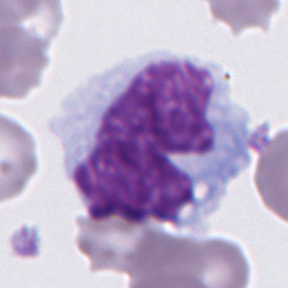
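Monocyte at the centre of a stained human peripheral blood smear, light microscope. Its cytoplasm forms a fairly wide, pale grey-blue rim around the nucleus and shows no distinct granules. A few small clear vacuoles sit in the cytoplasm at the lower right of the nucleus. The outer edge is irregular and slightly ruffled, not smoothly round.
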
